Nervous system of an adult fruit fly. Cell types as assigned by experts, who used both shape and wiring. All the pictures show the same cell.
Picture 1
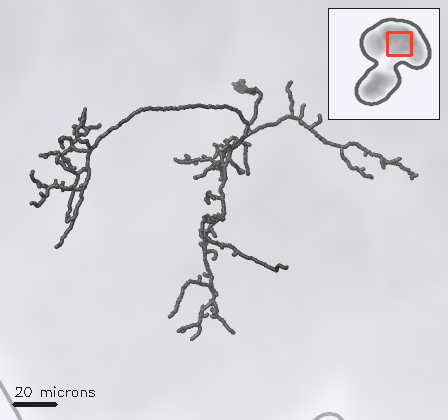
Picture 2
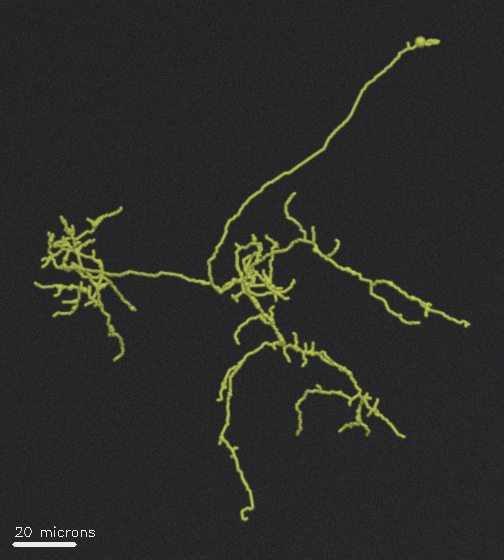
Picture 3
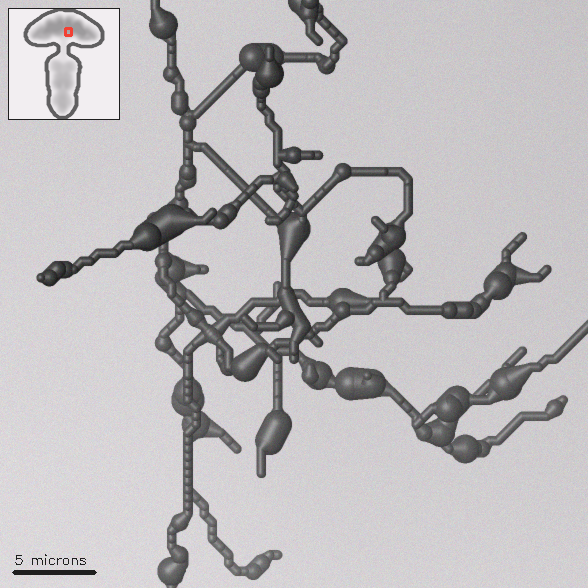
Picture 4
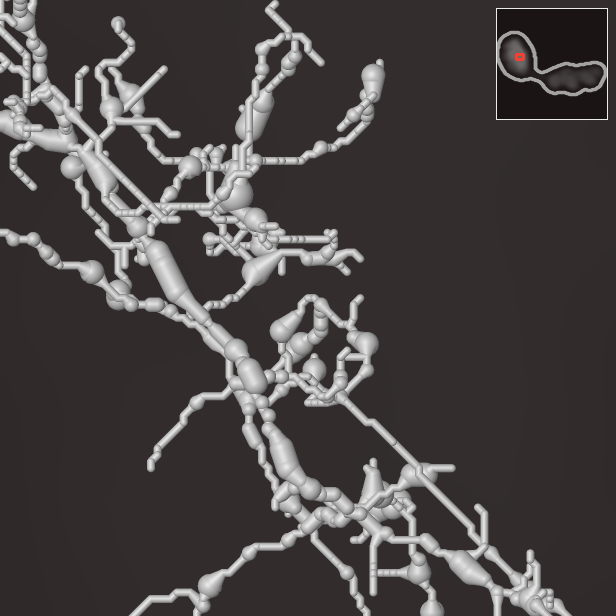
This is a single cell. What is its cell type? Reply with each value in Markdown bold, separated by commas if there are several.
**PS208**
